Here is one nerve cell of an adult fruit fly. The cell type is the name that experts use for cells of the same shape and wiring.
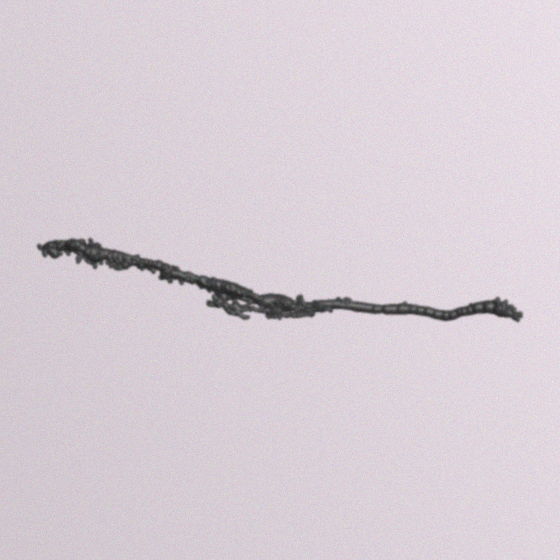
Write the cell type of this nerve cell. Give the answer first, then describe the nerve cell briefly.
It is of cell type R1-R6. It is a photoreceptor or other optic-lobe sensory neuron. No cell body is drawn. Dozens of branch ends can be seen.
